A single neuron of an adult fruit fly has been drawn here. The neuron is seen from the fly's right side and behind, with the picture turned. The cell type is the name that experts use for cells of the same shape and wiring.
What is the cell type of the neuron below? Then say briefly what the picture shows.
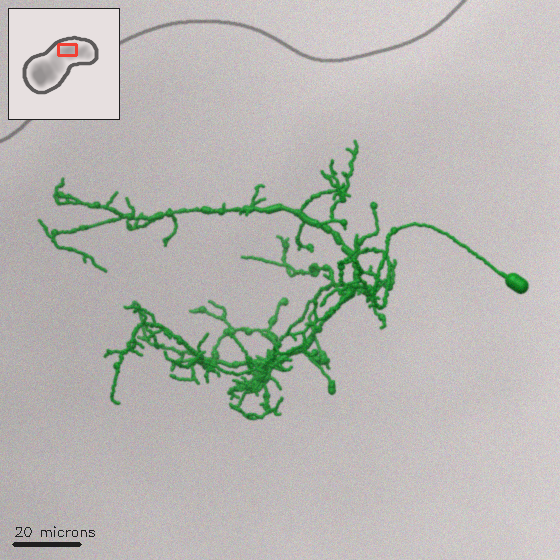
The cell type is IN03A066. It is a nerve-cord intrinsic neuron. The cell body can be seen on the right of the picture. From left to right in the picture it spans about 150 microns. The picture shows dozens of branch ends.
